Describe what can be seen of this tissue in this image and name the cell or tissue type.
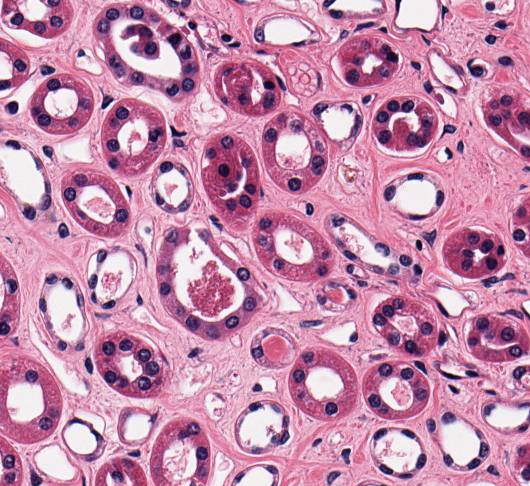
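Field filled with closely packed tubules cut in cross section; profiles round to oval. Larger tubules: single layer of cuboidal cells around a central lumen. Lining cells with pink, eosinophilic cytoplasm. Nuclei round, dark, evenly spaced around each tubule. Tissue: renal medulla.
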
